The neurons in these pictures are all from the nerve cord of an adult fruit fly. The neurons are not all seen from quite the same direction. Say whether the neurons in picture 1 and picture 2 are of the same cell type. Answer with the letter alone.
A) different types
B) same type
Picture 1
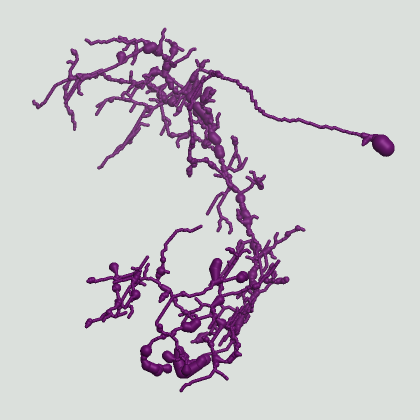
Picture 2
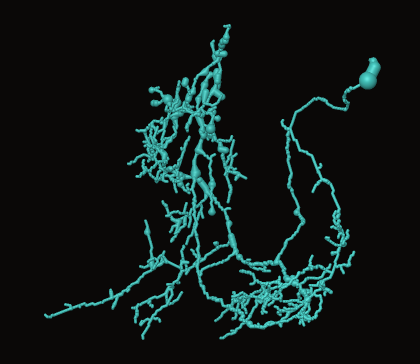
A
